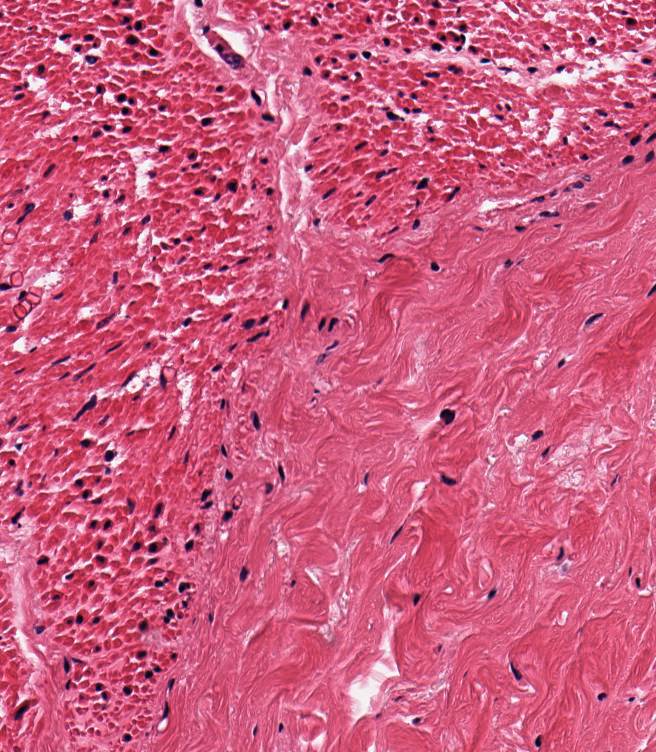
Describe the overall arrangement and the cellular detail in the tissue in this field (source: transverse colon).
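Starting with the muscle: most cells are cut across, appearing as small, closely packed, rounded eosinophilic profiles. Small, dark-blue, ovoid nuclei are scattered among them. Next, the lower right: here collagen lies in wavy, pink bundles, holding only sparse, spindle-shaped nuclei.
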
